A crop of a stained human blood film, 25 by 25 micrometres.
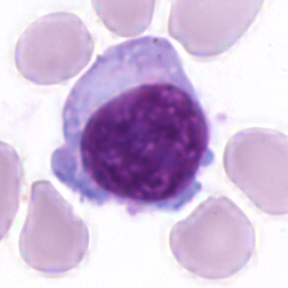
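Plasma cell in a stained smear of human peripheral blood, about 15 micrometres across and about 2 times as wide as a red cell lying whole in the picture. Nucleus: round, about 11 micrometres across, with a smooth outline showing no indentation or fold; it fills about 60% of the cell's area and lies toward the lower right. Cytoplasm: widest band above the nucleus, largely free of granules, its blue deeper at the lower left margin than near the top.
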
